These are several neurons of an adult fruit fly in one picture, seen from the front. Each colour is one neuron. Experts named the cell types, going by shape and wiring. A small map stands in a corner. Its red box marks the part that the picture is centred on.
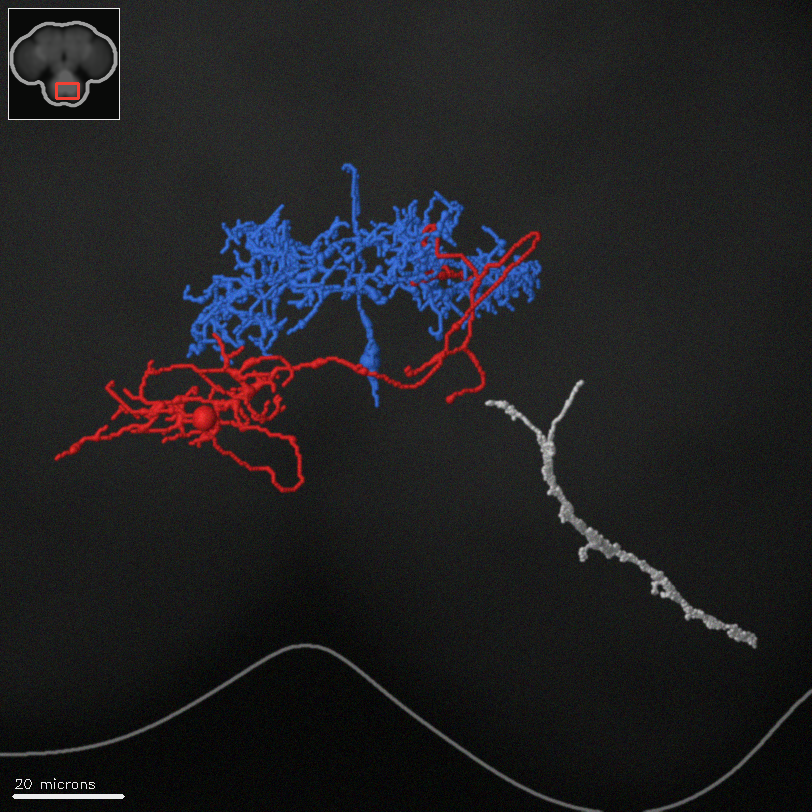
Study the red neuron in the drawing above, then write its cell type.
IN10B042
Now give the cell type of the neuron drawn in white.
SNpp40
